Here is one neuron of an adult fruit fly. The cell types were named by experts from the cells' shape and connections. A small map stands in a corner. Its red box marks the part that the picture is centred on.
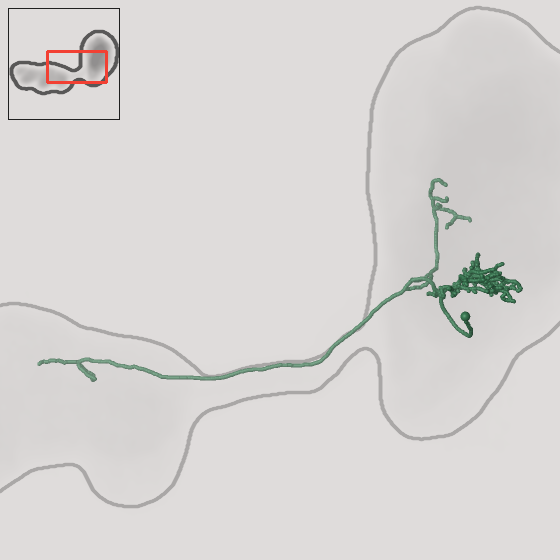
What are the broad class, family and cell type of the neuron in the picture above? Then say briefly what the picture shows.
Its broad class is descending neuron. The family is hemilineage LB7. Its cell type is DNge111. The cell body is on the right of the picture. As drawn here it is wider than it is tall.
